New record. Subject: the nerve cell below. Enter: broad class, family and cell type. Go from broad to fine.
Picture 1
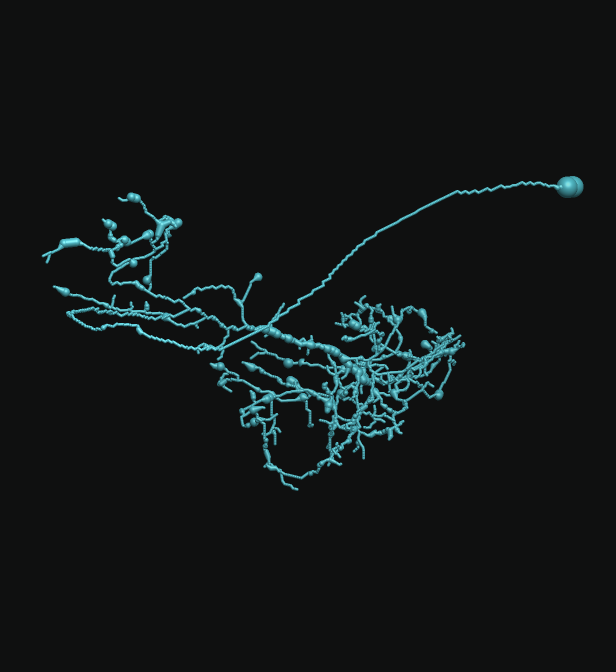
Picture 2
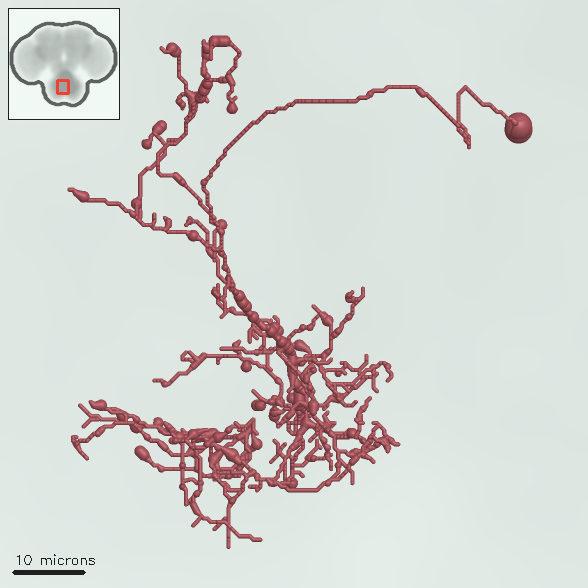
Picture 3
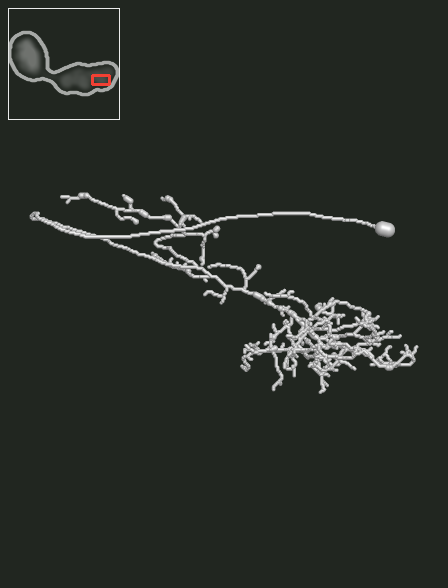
nerve-cord intrinsic neuron; hemilineage 12B; IN12B065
